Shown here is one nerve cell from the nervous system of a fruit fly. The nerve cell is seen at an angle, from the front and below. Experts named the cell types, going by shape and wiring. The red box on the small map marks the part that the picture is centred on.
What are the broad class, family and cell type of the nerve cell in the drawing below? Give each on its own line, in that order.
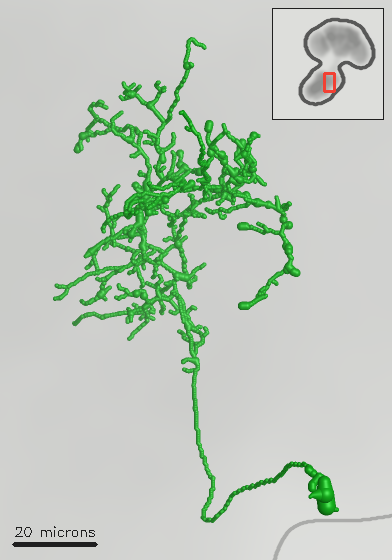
nerve-cord intrinsic neuron
hemilineage 16B
IN16B092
